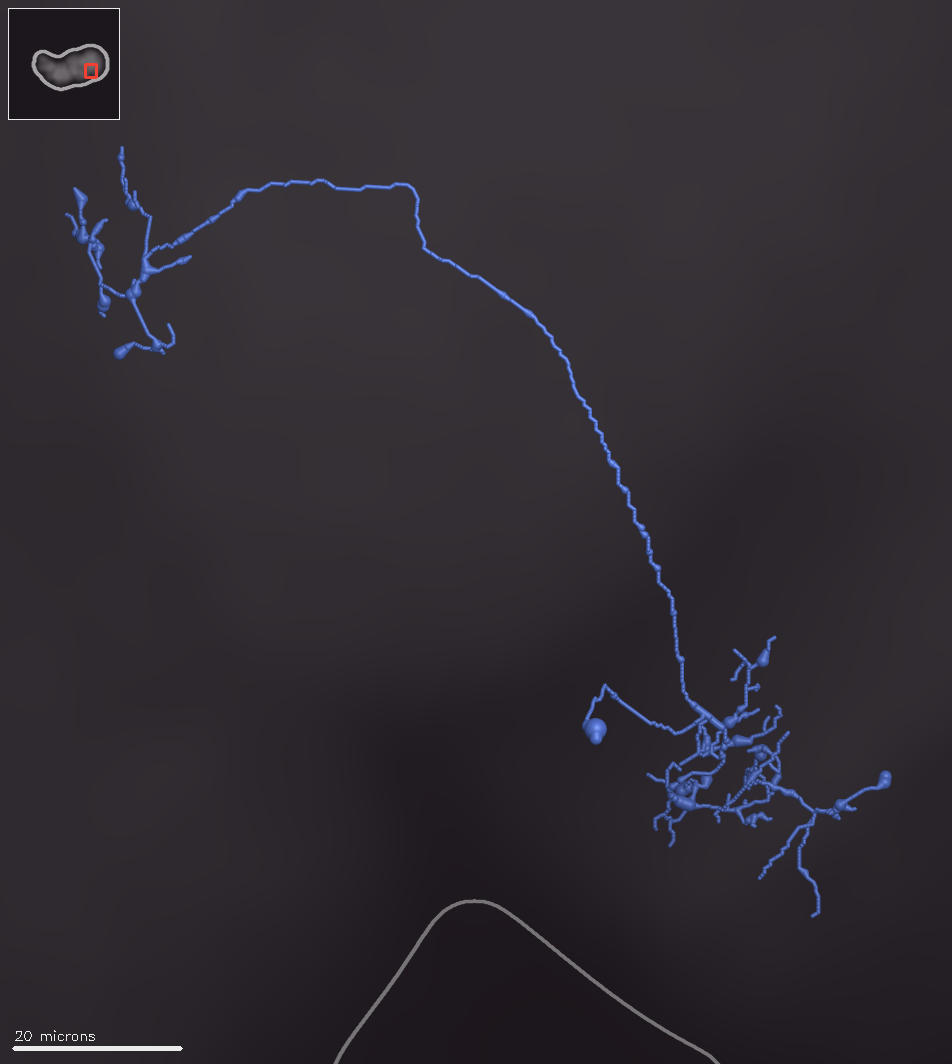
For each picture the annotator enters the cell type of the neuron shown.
Tm38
